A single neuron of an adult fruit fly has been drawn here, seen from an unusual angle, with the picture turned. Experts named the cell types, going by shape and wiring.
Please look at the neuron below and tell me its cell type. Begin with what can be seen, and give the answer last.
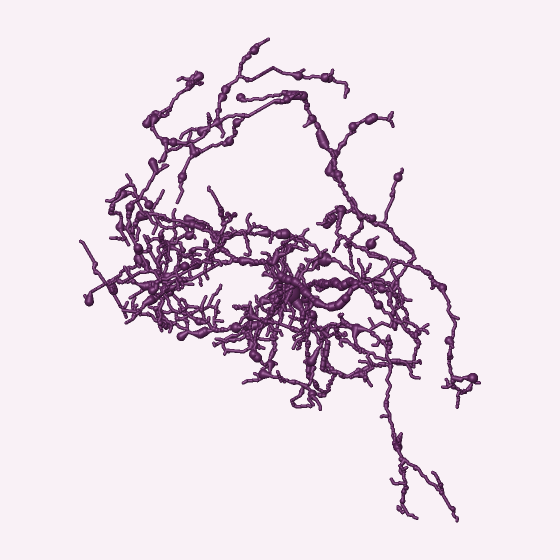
The picture shows more than a hundred branch ends. As drawn here it is about as wide as it is tall. Its broad class is central-brain intrinsic neuron. The cell type is CB3594.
